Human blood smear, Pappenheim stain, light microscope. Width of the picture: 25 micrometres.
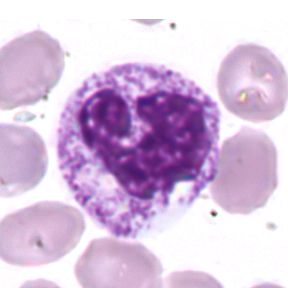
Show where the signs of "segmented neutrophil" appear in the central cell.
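Going through the segmented neutrophil piece by piece, the nucleus has two joined lobes, a curved smaller one on the left and a larger one on the right.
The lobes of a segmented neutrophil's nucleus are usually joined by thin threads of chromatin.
The chromatin is dark purple and coarsely clumped. I can see no nucleolus in the nucleus.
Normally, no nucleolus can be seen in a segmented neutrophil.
So that absence fits. The pale cytoplasm forms a rim that is widest below the nucleus.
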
